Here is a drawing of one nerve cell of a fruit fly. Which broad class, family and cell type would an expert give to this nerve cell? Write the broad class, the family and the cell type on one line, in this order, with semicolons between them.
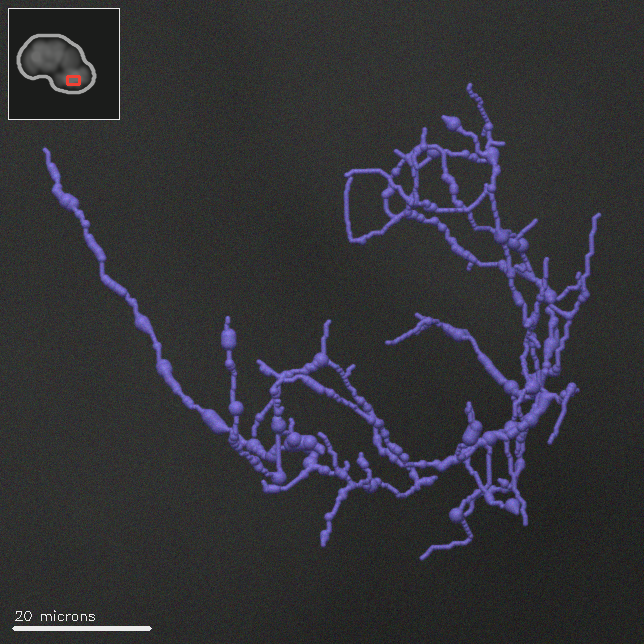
nerve-cord intrinsic neuron; hemilineage 20A.22A; IN20A.22A071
